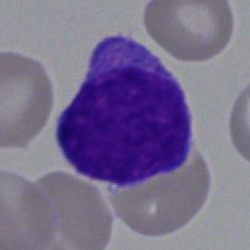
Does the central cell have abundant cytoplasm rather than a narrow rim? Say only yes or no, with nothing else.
No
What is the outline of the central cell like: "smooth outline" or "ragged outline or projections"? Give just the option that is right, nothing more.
Ragged outline or projections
